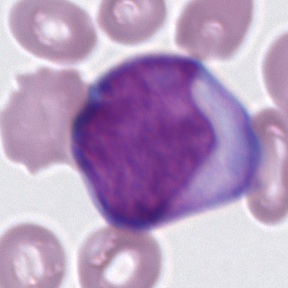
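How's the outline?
Somewhat angular, not smoothly round.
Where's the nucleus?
It fills most of the cell and sits toward the left side.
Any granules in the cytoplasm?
None visible.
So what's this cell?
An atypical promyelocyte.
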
